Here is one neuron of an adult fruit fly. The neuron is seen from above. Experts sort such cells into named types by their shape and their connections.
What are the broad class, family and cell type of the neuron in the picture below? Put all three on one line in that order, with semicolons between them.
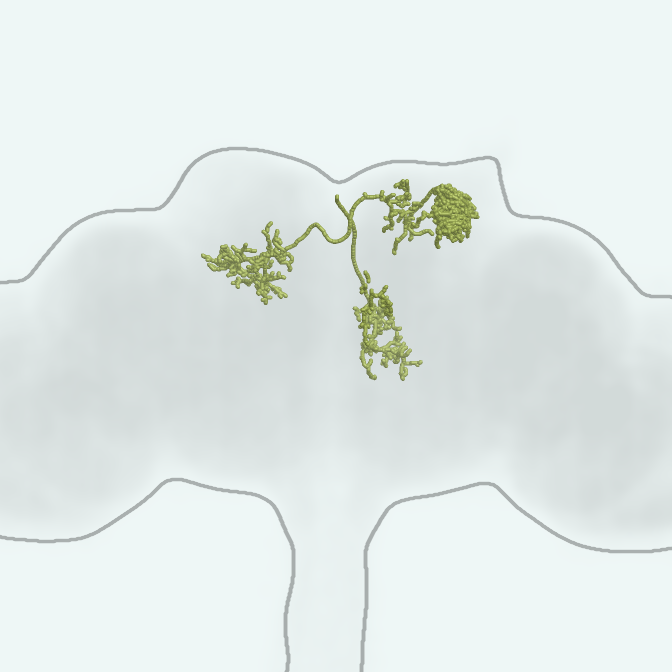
central-brain intrinsic neuron; MBON; MBON32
